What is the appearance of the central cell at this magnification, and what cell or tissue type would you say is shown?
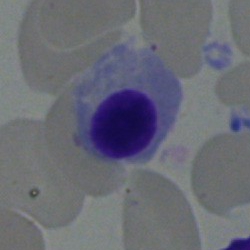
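Notice first that the nucleus is off-centre, toward the lower left. Its chromatin is dense and dark purple, with little visible texture. The pale lavender-blue cytoplasm is widest above and to the right of it. This is an erythroblast.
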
